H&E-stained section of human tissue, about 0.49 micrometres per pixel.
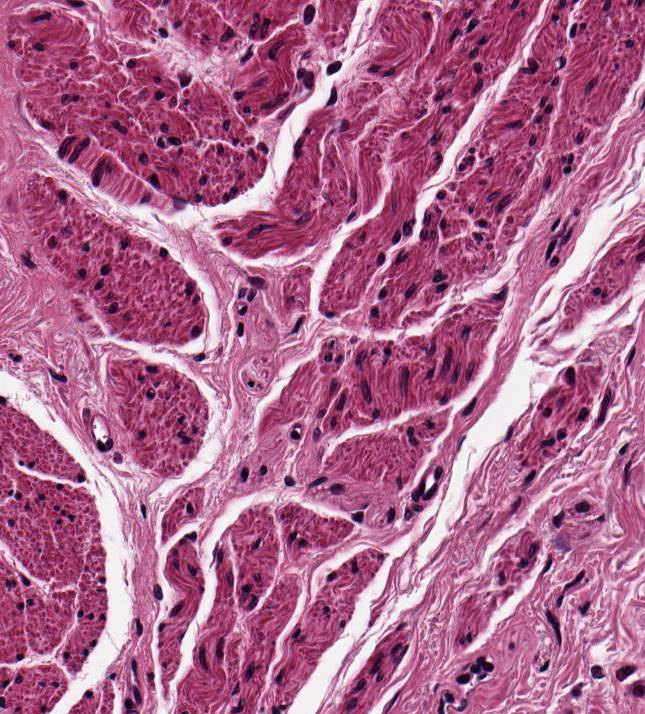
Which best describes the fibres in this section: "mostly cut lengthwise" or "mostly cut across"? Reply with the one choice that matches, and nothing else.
Mostly cut lengthwise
